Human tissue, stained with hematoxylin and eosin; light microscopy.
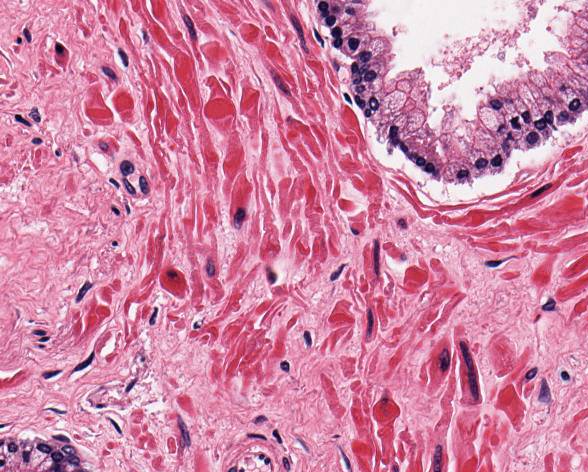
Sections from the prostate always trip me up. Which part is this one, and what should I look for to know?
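Fibromuscular stroma is what this field shows. What decides it for me are the smooth muscle cells, whose nuclei are elongated and blunt-ended.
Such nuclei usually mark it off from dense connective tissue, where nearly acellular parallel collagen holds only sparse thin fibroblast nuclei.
One gland lined by epithelium does sit in the upper right corner; its nuclei are dark, rounded and basal, and its lumen holds pale, wispy, flocculent material.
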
